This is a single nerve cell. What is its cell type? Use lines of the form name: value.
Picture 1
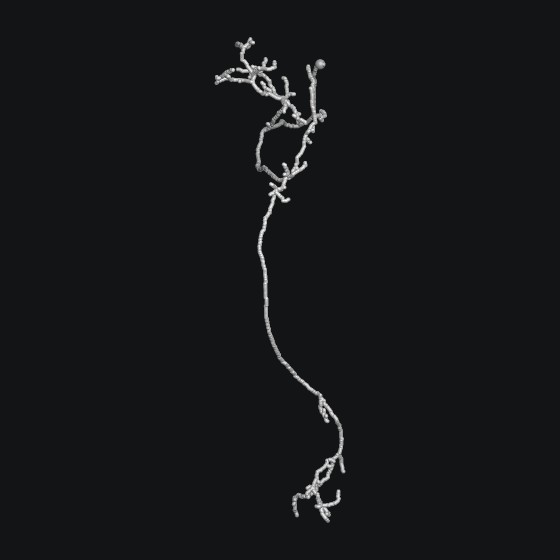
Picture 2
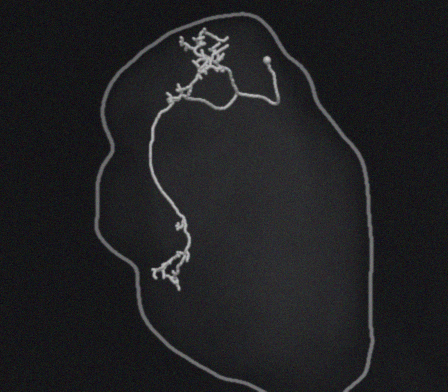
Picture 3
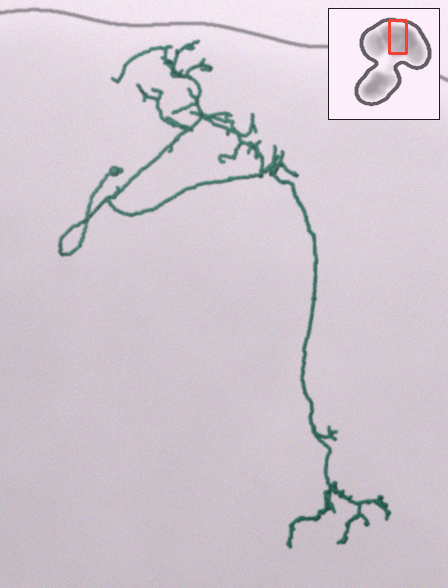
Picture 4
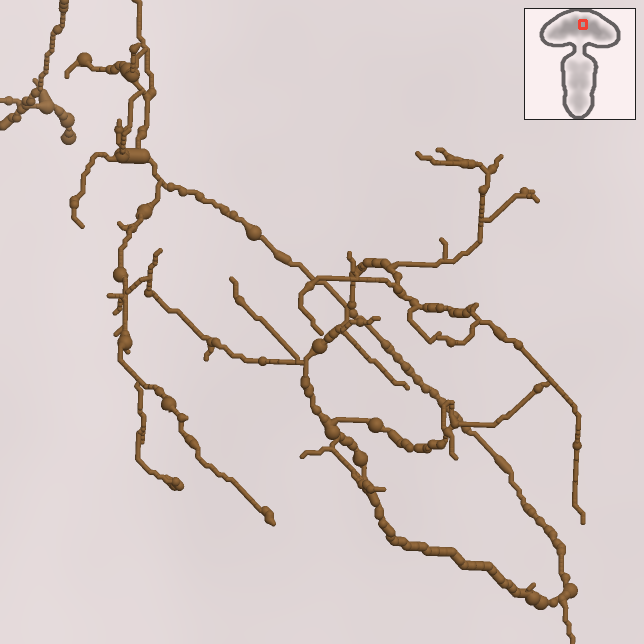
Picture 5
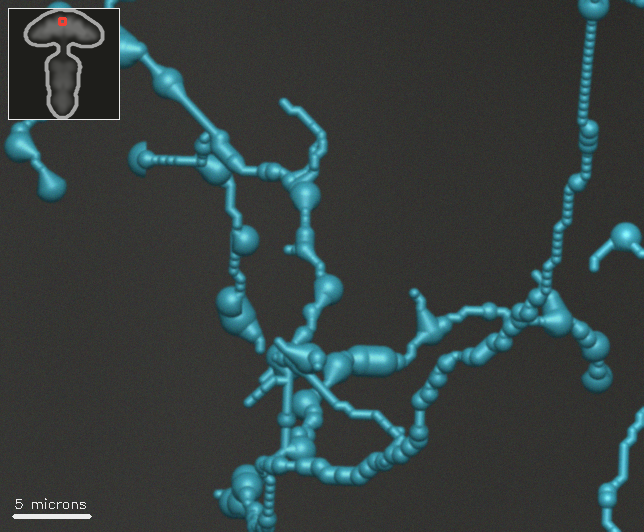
cell type: CB4205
